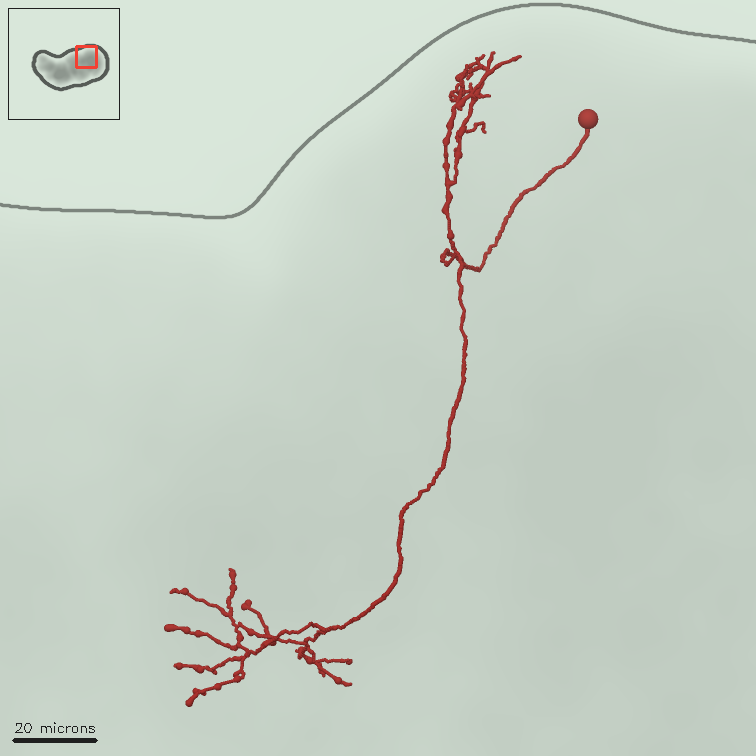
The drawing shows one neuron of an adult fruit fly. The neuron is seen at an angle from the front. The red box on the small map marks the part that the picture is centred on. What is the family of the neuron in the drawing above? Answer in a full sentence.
The family is hemilineage DL1_dorsal.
